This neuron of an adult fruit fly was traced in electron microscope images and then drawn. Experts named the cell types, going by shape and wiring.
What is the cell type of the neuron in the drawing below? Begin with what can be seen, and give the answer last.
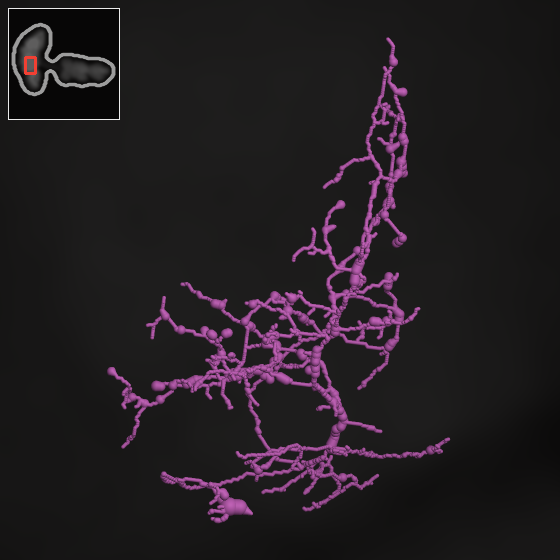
It lies in the brain. Its cell body lies at the bottom of the picture. The picture shows dozens of branch ends. It is a central-brain intrinsic neuron. Its cell type is CB1942.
